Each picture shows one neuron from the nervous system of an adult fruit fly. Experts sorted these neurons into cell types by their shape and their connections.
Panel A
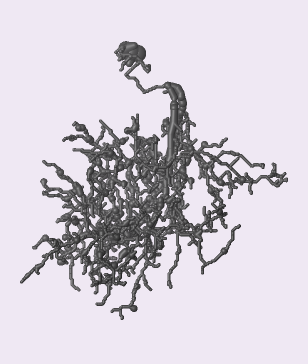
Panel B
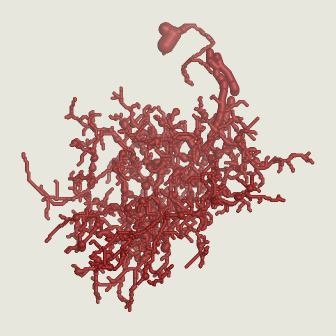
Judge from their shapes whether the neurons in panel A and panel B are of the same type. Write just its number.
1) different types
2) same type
2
